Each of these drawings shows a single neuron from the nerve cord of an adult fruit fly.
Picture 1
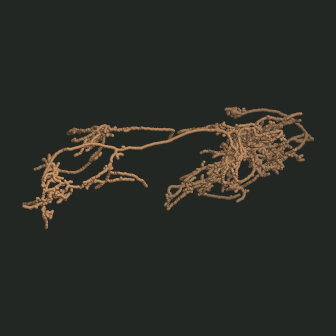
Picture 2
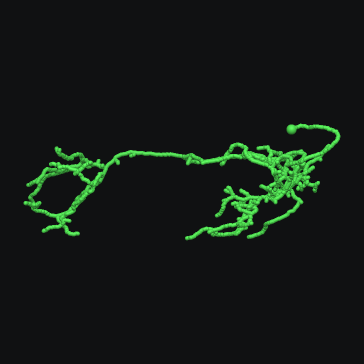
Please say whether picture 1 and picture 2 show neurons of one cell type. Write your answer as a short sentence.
They are of different cell types.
